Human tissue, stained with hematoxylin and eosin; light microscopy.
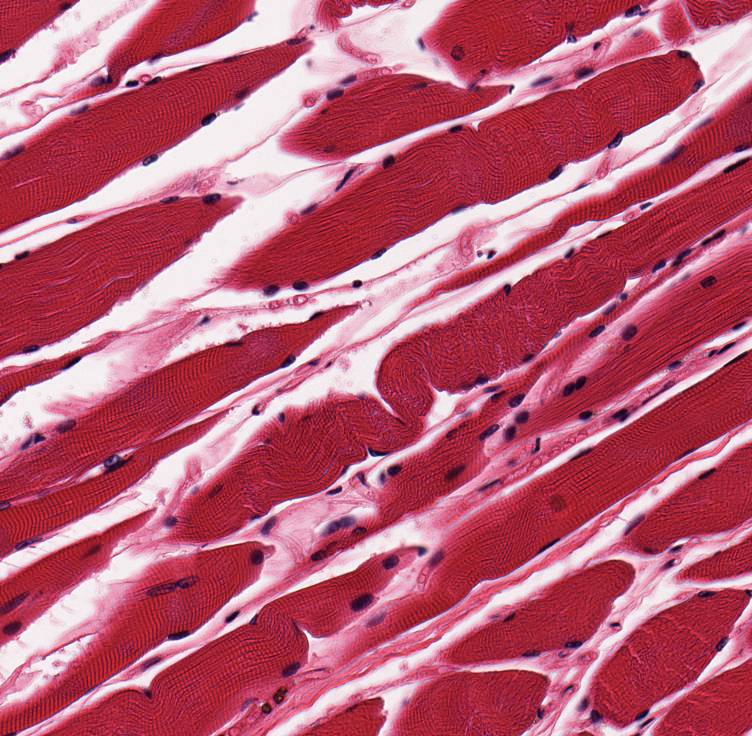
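Skeletal muscle, H&E. Unbranched fibres running separately side by side. Fine cross-striations run transversely across each fibre's width. Nuclei of this skeletal muscle: many per fibre, spaced along its length; dark, oval, at the fibre edges, not central.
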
